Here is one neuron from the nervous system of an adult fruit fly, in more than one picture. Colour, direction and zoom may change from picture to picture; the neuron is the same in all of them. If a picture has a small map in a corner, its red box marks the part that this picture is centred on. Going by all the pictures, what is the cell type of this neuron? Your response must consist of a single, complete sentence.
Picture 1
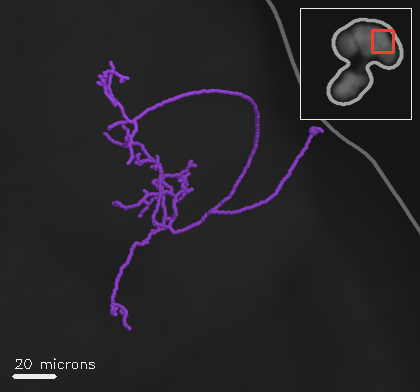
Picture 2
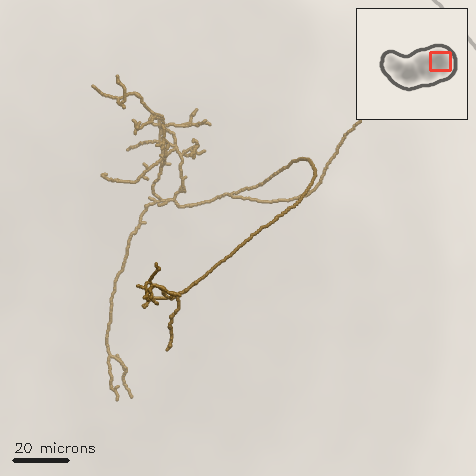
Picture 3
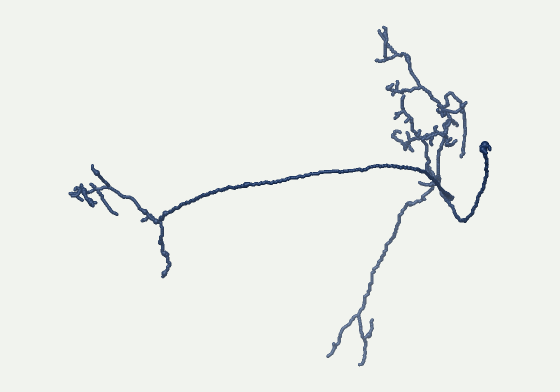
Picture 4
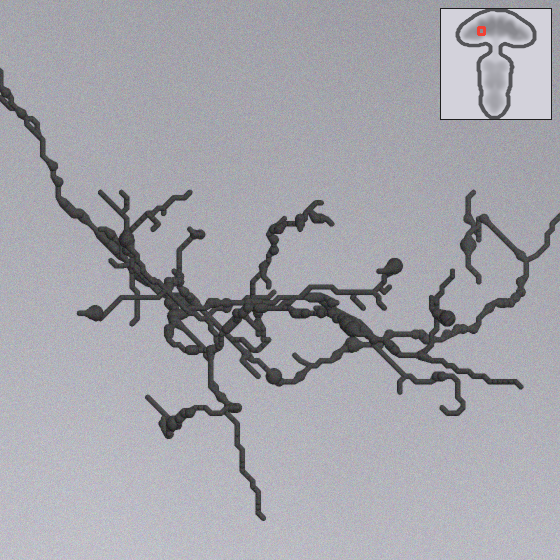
This neuron represents the cell type CB2881.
